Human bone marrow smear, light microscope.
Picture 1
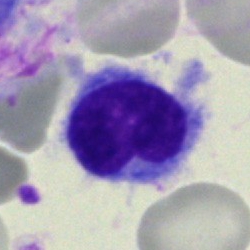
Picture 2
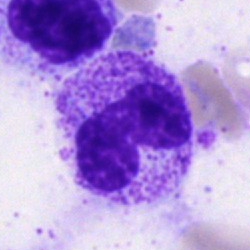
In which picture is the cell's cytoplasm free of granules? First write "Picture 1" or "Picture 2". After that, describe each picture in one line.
Picture 1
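What picture 1 shows: No granules are visible in the cytoplasm.
What picture 2 shows: The cytoplasm is packed with many purple granules.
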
